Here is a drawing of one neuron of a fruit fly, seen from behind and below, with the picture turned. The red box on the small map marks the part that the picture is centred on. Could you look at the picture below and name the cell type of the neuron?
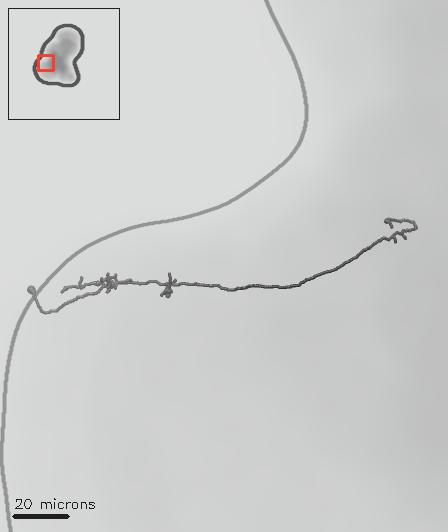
Tm20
